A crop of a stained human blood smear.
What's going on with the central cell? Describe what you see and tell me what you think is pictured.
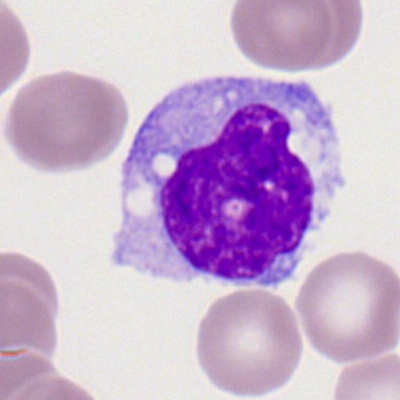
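First, the outline: it is irregular, with some flattened, angular stretches. Next, the nucleus: a notch is cut into its upper right edge. Then the cytoplasm: several small, clear, round vacuoles lie within it. Last, granules: no coarse coloured granules are seen in the cytoplasm. This cell is a monocyte.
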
